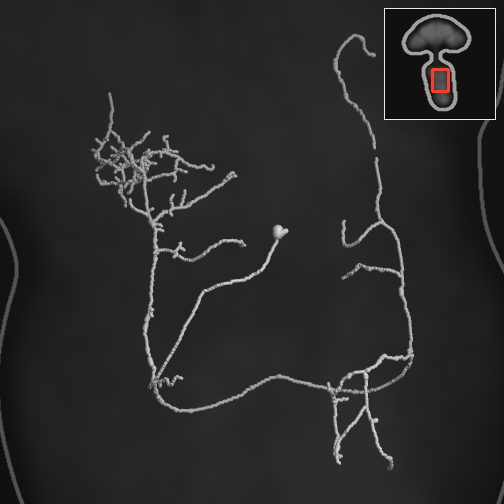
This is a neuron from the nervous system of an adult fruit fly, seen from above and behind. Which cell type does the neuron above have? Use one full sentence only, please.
This neuron falls under the cell type IN19B071.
